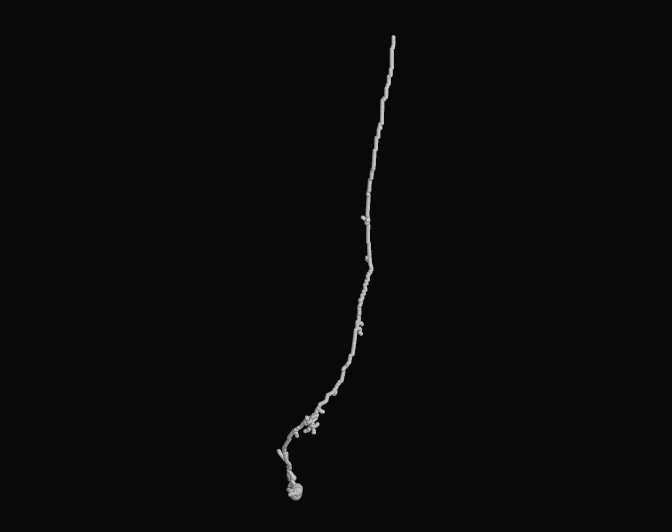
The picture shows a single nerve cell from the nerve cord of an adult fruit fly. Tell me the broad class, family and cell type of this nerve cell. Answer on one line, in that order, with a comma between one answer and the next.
ascending neuron, hemilineage 27X, AN27X020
